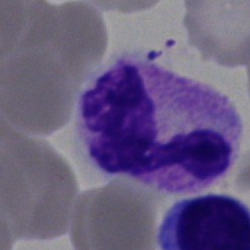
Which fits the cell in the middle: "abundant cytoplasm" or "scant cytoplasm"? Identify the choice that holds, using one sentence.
The cell has plenty of cytoplasm around its nucleus.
